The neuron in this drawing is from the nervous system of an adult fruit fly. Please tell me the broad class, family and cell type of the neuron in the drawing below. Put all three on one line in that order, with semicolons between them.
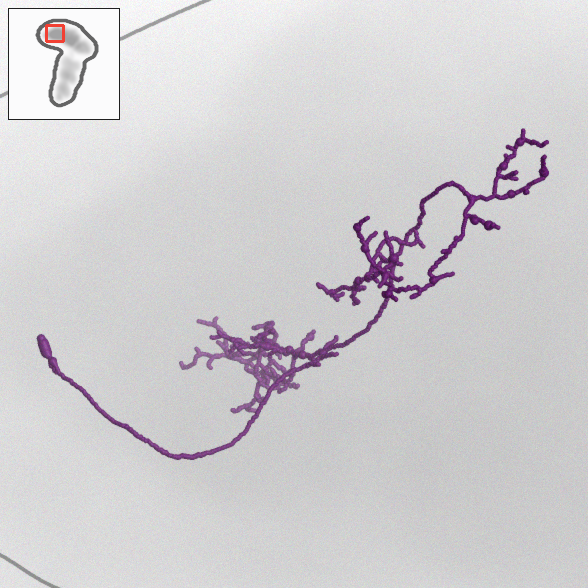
central-brain intrinsic neuron; hemilineage SLPad1_posterior; SIP042_a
